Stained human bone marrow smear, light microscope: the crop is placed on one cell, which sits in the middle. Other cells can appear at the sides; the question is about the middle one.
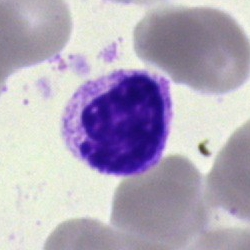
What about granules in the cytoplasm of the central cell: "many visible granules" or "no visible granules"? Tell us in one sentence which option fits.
What the cytoplasm holds is many visible granules.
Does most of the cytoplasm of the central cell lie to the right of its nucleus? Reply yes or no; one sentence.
No, the nucleus is shifted toward the right rather than the left.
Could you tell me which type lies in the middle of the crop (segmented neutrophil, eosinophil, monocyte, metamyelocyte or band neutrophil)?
band neutrophil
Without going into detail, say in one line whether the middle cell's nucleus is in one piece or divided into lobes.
If you check the nucleus, you will find one compact mass, round, oval or kidney-shaped.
